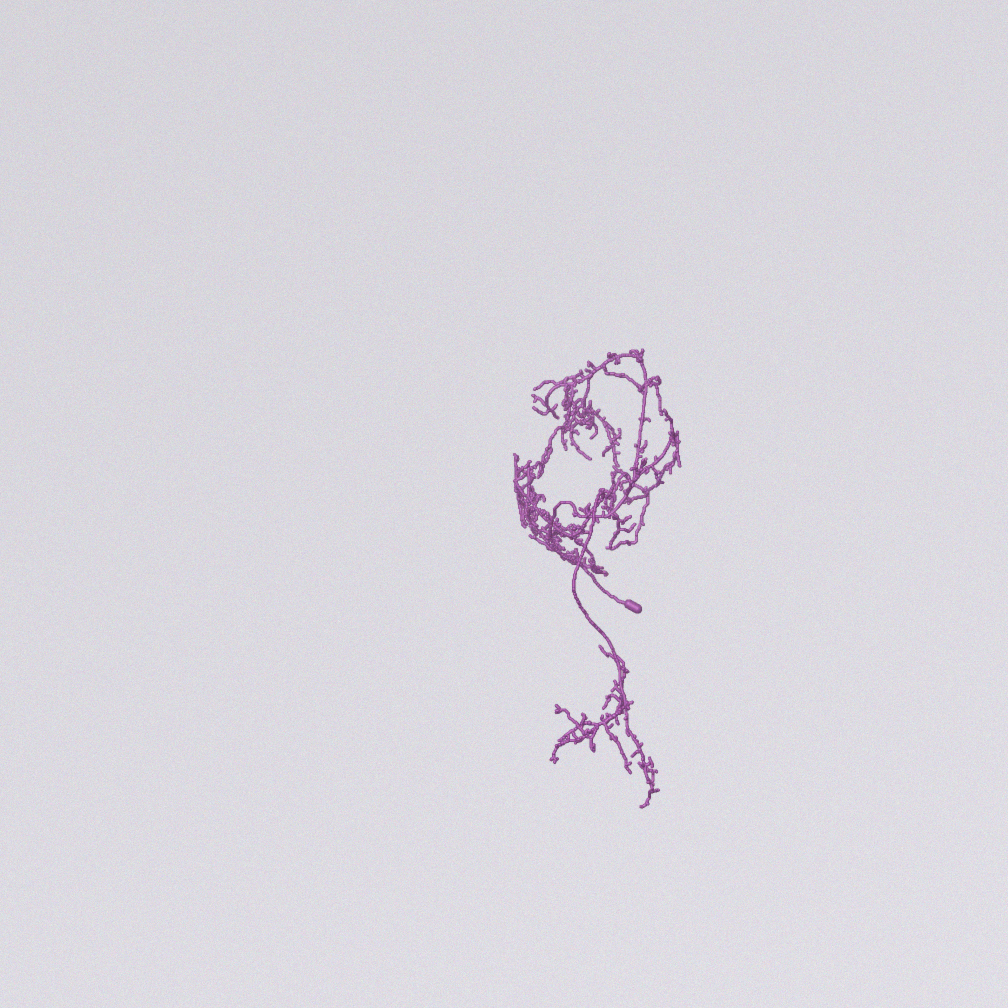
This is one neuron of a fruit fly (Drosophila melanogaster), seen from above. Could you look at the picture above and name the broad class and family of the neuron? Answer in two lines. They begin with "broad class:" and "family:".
broad class: nerve-cord intrinsic neuron
family: hemilineage 03A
